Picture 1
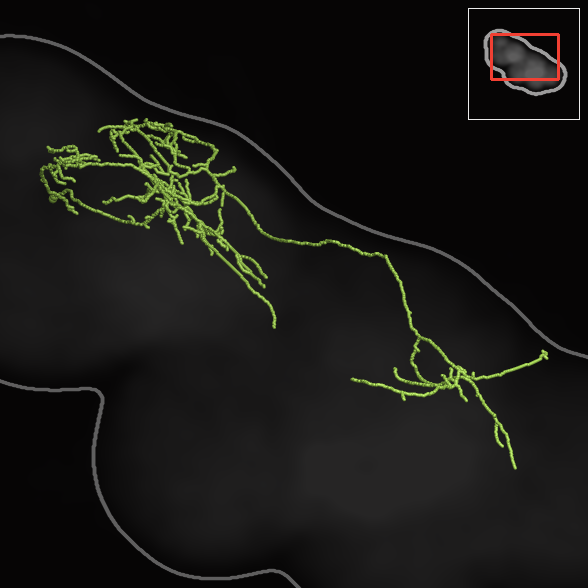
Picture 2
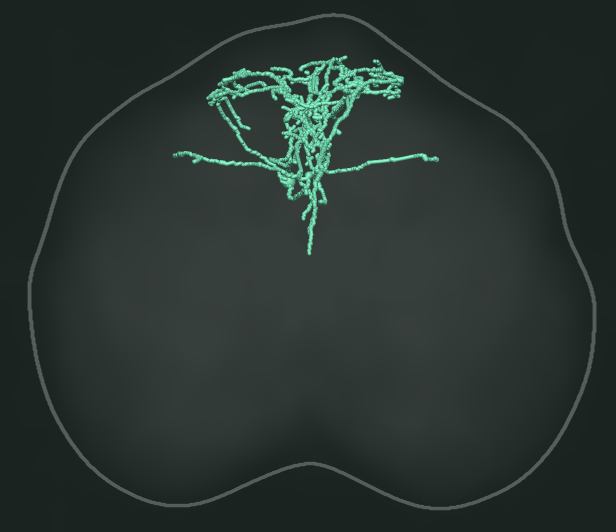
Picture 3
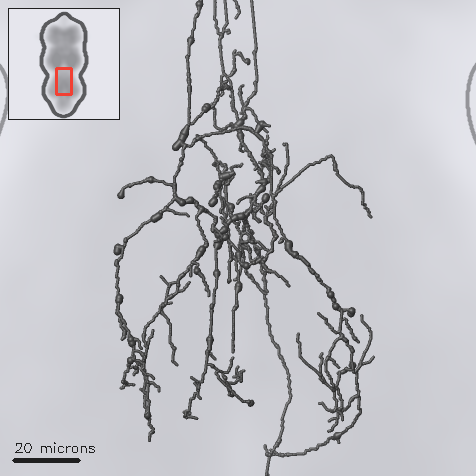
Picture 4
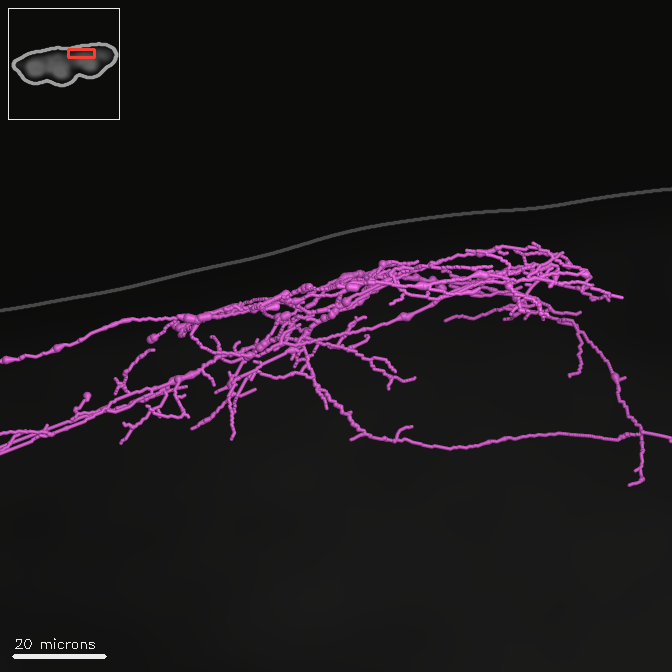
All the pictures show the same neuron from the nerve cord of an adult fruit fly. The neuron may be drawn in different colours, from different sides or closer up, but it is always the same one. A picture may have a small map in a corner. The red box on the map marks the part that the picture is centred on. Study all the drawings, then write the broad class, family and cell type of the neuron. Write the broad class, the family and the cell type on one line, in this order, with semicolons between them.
nerve-cord intrinsic neuron; hemilineage 27X; IN27X023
